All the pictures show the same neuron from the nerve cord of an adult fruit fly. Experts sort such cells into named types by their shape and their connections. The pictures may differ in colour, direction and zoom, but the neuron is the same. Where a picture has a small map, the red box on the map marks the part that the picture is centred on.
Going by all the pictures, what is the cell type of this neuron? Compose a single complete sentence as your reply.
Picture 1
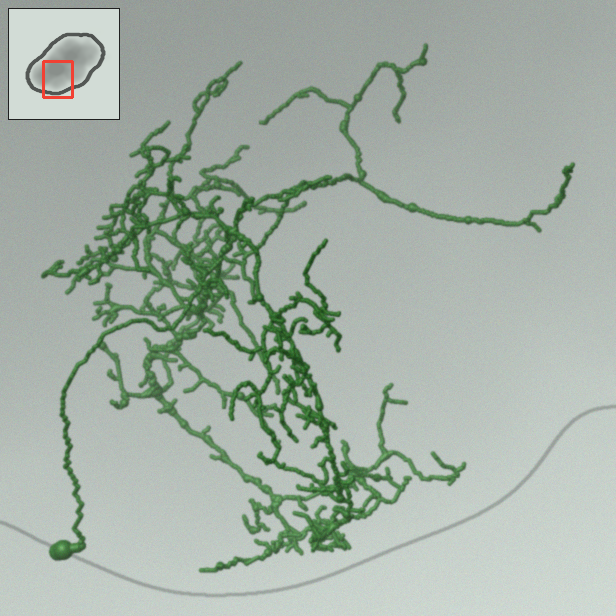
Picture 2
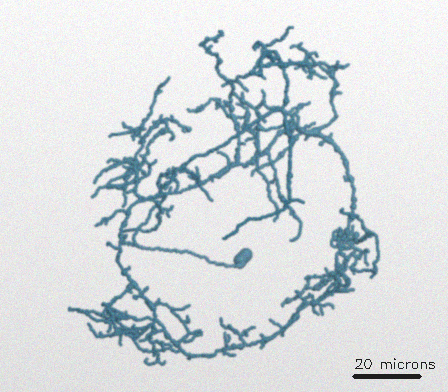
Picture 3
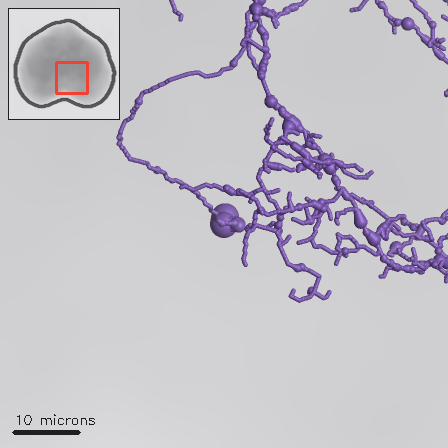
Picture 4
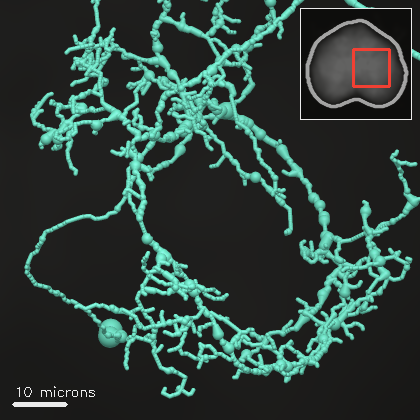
The type assigned to this neuron is IN04B096.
